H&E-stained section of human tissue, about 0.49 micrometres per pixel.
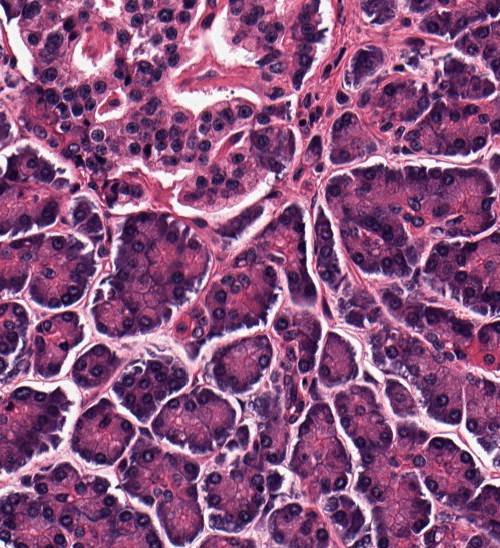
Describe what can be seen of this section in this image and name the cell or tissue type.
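Checking the layout: closely packed rounded acini, separated by thin septa, fill most of the field. Lumina: small and central, mostly hard to see. Fibres: delicate pink collagen in thin strands between the acini, thickest near the centre and upper middle. Fat cells: none in the field. This is pancreas.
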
